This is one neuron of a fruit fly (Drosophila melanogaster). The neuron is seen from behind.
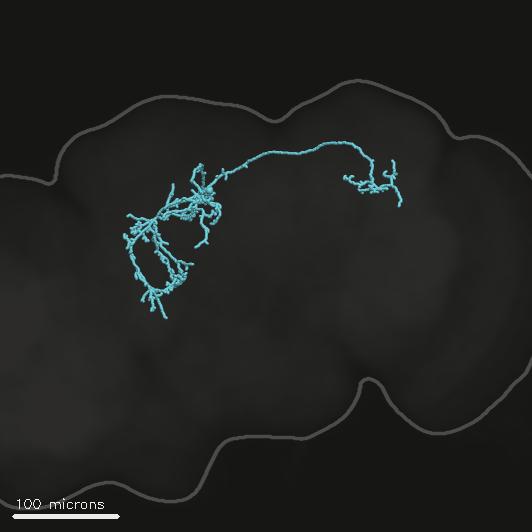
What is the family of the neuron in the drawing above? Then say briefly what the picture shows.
Its family is hemilineage DM4_dorsal. It is a central-brain intrinsic neuron. By the scale bar it is about 250 microns wide in this view. In this view it is wider than it is tall.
